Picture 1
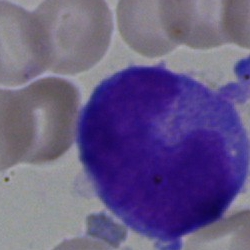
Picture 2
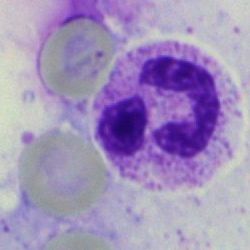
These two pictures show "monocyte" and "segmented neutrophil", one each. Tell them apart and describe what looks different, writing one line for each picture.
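Picture 1 – monocyte. The nucleus fills most of the cell, leaving little visible cytoplasm.
Picture 2 – segmented neutrophil. The cytoplasm is abundant and pale lilac.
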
